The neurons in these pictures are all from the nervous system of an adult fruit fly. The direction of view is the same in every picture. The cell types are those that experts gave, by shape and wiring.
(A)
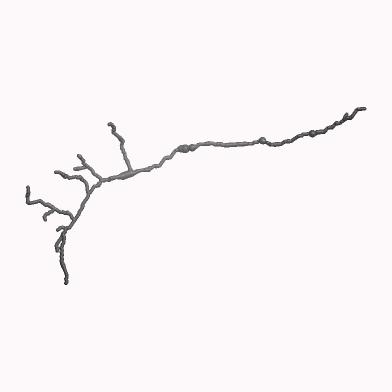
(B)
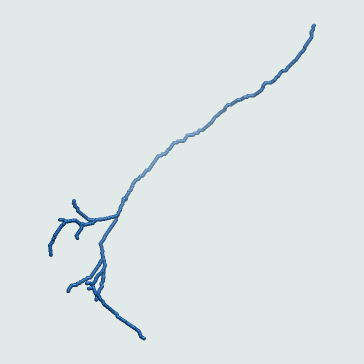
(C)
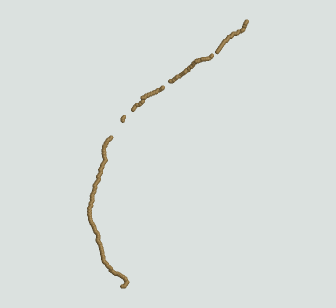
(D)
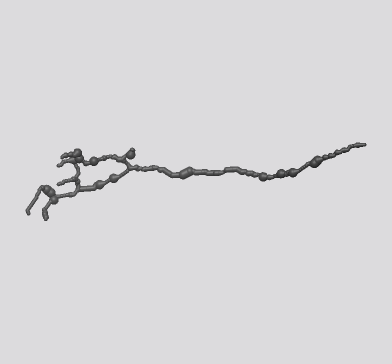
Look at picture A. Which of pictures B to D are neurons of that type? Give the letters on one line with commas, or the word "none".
B, C, D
